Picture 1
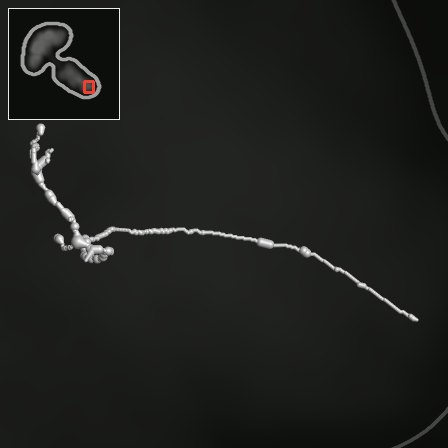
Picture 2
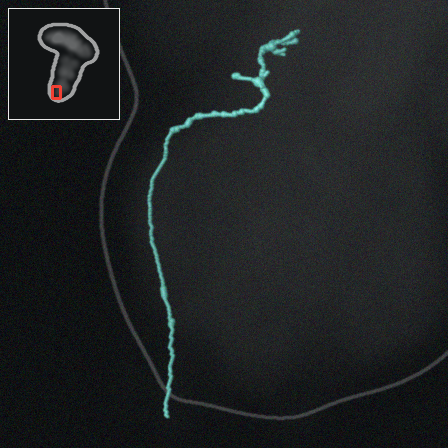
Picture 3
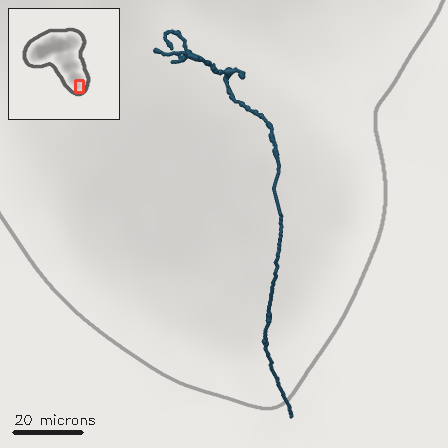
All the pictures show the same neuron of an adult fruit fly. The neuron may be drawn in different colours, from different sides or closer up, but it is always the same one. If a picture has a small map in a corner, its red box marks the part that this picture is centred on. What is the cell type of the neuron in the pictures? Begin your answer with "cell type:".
cell type: SNxx03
